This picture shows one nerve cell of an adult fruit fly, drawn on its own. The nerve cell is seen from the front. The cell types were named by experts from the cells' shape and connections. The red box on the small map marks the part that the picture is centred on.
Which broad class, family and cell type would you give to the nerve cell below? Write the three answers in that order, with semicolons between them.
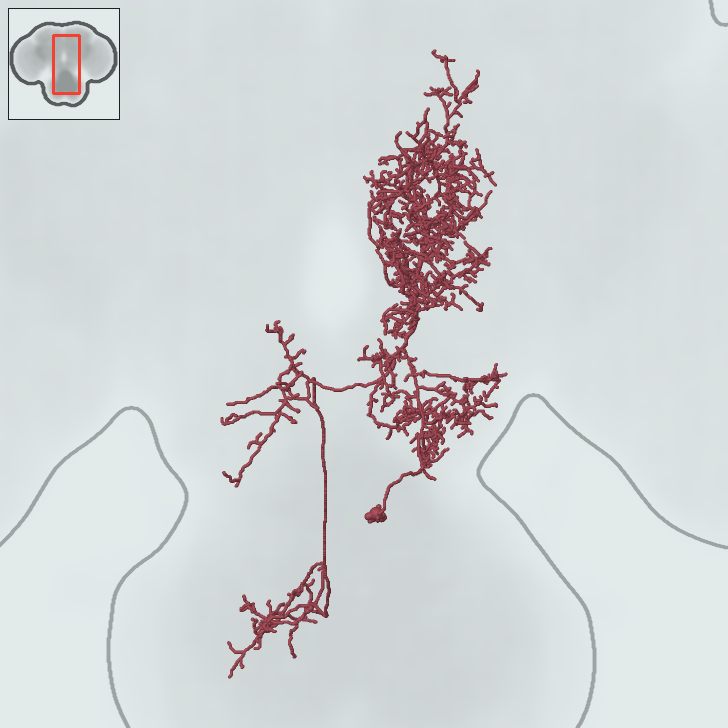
descending neuron; DNg; DNg111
